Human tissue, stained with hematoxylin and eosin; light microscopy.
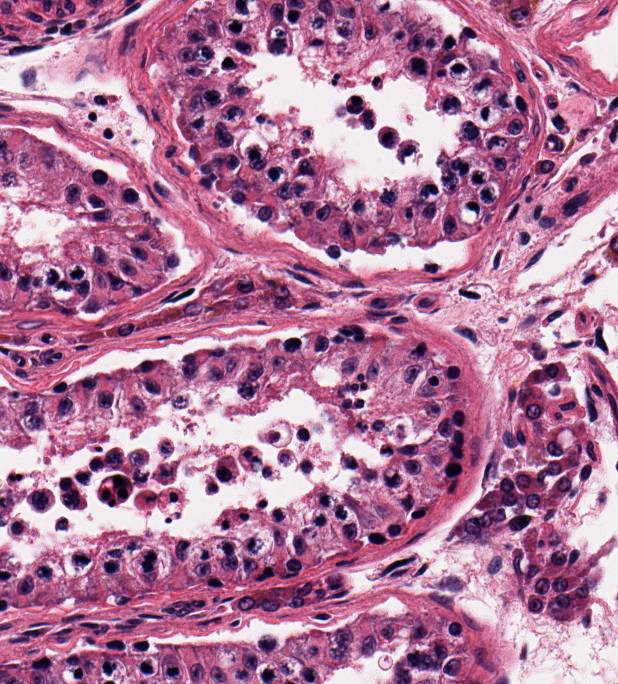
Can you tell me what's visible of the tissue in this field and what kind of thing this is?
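Several rounded to elongated tubules, cut in section, fill the field between narrow strips of stroma. Each is lined by a stratified germ-cell epithelium several cells thick. In its middle layers I see large primary spermatocytes, their round nuclei of coarse, clumped chromatin; toward the lumen, small round spermatids with dark, dense nuclei. This is testis.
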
